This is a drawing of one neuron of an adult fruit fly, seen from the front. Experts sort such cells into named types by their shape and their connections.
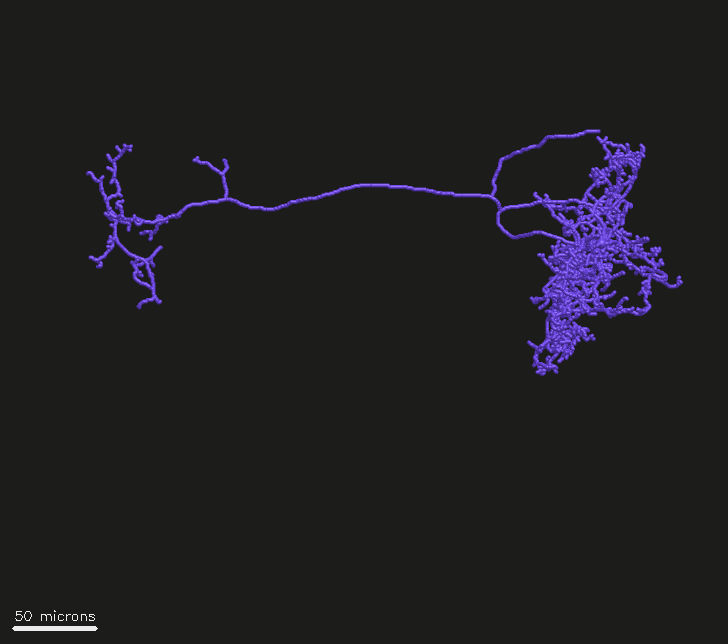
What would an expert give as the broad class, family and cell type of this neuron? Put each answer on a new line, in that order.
central-brain intrinsic neuron
hemilineage VLPl&d1_dorsal
AVLP243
